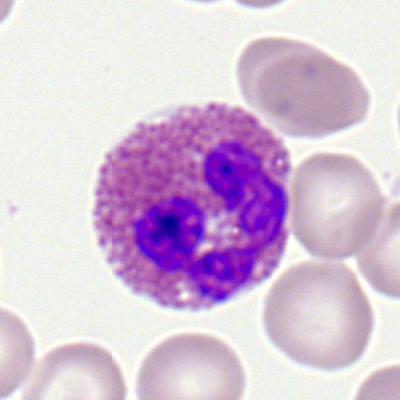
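Eosinophil (middle cell), stained human blood smear, light microscopy. Outline round. Nucleus split into several separate lobes, its chromatin dense and staining dark purple. Cytoplasm packed throughout with coarse granules.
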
